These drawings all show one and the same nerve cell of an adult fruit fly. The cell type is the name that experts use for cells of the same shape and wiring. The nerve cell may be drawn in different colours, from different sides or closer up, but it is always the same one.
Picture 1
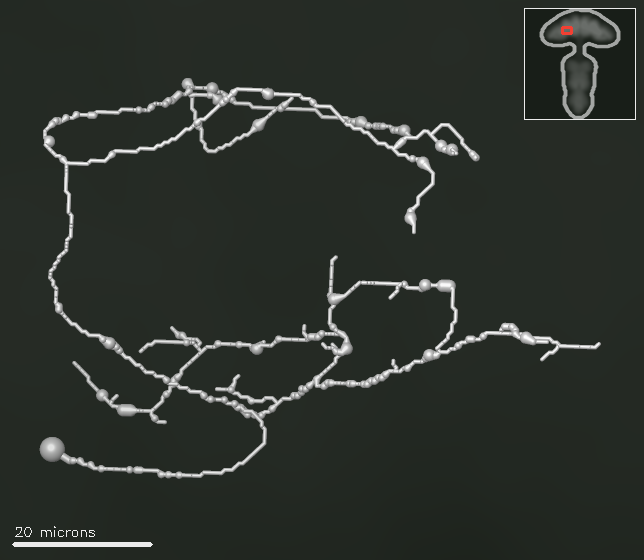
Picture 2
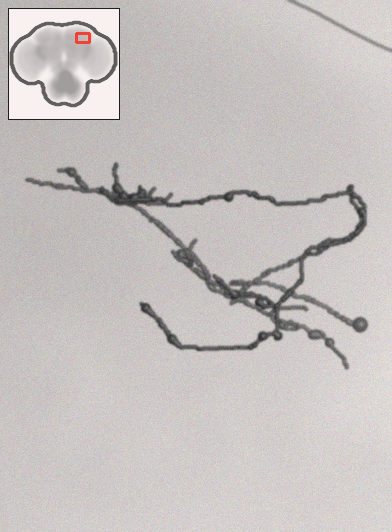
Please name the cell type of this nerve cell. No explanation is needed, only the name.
LHPV4h1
